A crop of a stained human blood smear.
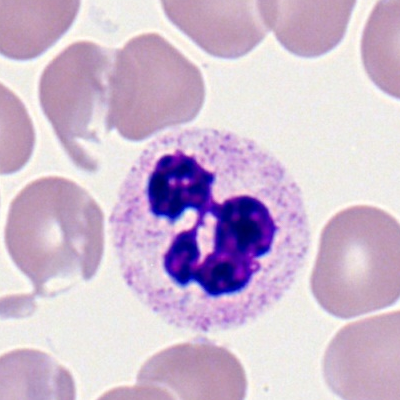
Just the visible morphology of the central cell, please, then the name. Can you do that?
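Several lobes make up the nucleus, linked by narrow connections. The chromatin is dark purple and coarsely clumped. Cytoplasm is abundant and pale pinkish-lilac, with fine pinkish-violet granules scattered evenly throughout. This is a segmented neutrophil.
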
